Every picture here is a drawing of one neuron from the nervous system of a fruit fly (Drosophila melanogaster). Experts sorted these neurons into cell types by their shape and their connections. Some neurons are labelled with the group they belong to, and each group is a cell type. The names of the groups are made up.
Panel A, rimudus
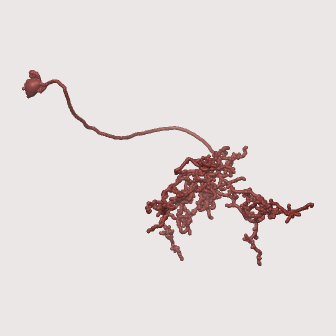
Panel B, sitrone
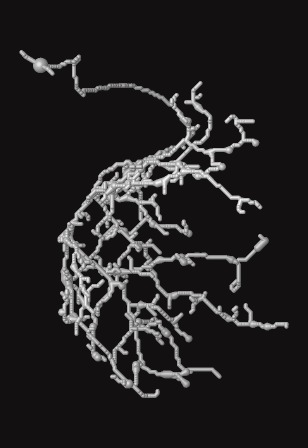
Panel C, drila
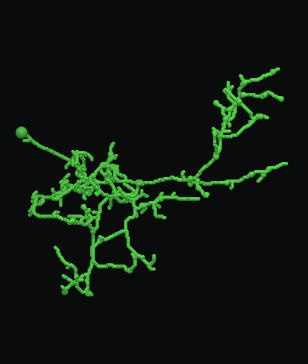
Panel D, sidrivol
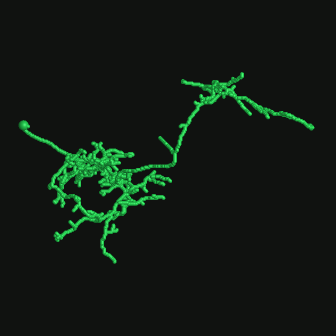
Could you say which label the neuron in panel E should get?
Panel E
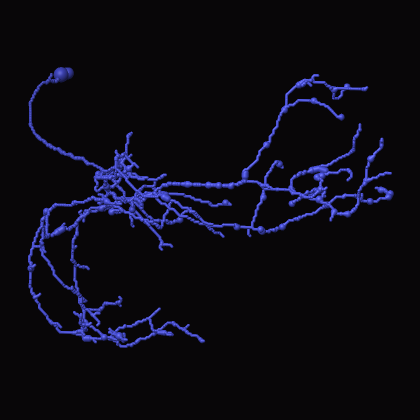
drila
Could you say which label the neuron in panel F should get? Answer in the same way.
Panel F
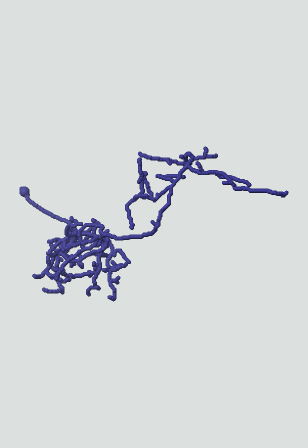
sidrivol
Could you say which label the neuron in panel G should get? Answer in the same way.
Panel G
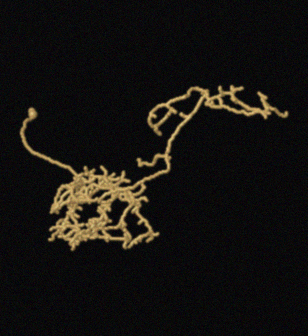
sidrivol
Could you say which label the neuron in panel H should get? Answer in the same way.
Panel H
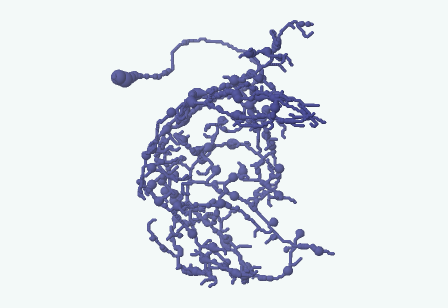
sitrone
